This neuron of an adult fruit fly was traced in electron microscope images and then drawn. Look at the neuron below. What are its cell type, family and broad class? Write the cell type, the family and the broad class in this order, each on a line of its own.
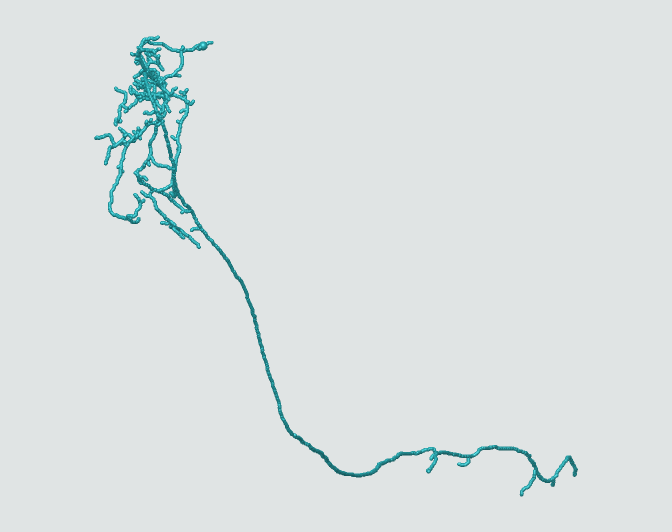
DNpe012_a
hemilineage PSp2
descending neuron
